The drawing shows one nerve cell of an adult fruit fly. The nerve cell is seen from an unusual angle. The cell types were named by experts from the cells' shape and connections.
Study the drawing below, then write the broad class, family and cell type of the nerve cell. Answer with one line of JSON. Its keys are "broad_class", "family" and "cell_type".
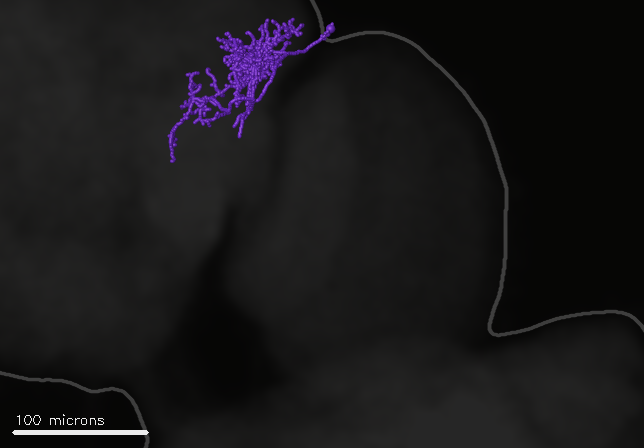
{"broad_class": "central-brain intrinsic neuron", "family": "LHPV", "cell_type": "LHPV2g1"}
